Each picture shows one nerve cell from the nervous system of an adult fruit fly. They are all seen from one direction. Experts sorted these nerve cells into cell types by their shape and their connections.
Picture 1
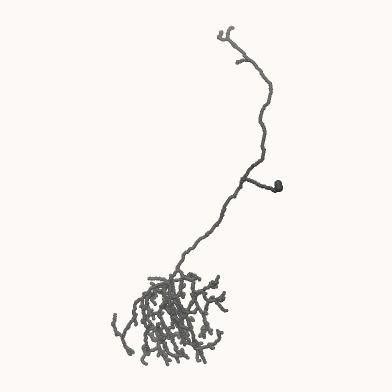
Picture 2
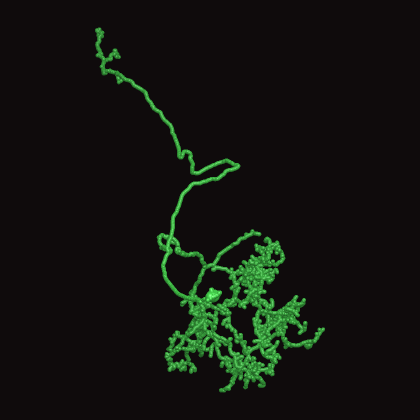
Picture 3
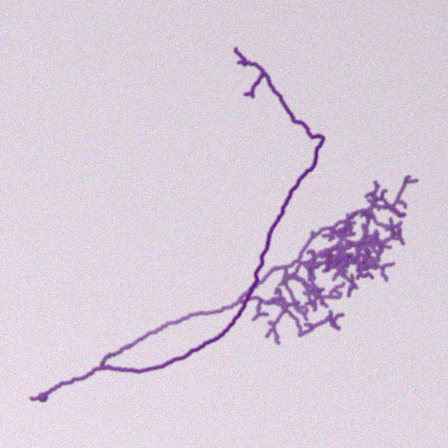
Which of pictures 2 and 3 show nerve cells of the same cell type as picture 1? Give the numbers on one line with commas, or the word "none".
2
